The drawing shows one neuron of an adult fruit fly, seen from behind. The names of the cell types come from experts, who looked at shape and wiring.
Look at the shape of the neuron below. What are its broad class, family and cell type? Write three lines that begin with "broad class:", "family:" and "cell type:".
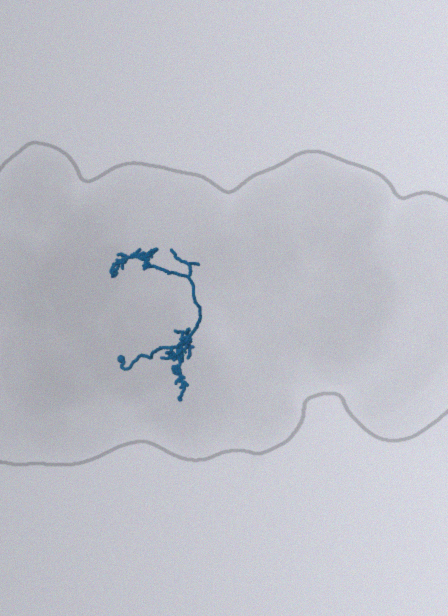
broad class: central-brain intrinsic neuron
family: hemilineage VESa2
cell type: VES033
